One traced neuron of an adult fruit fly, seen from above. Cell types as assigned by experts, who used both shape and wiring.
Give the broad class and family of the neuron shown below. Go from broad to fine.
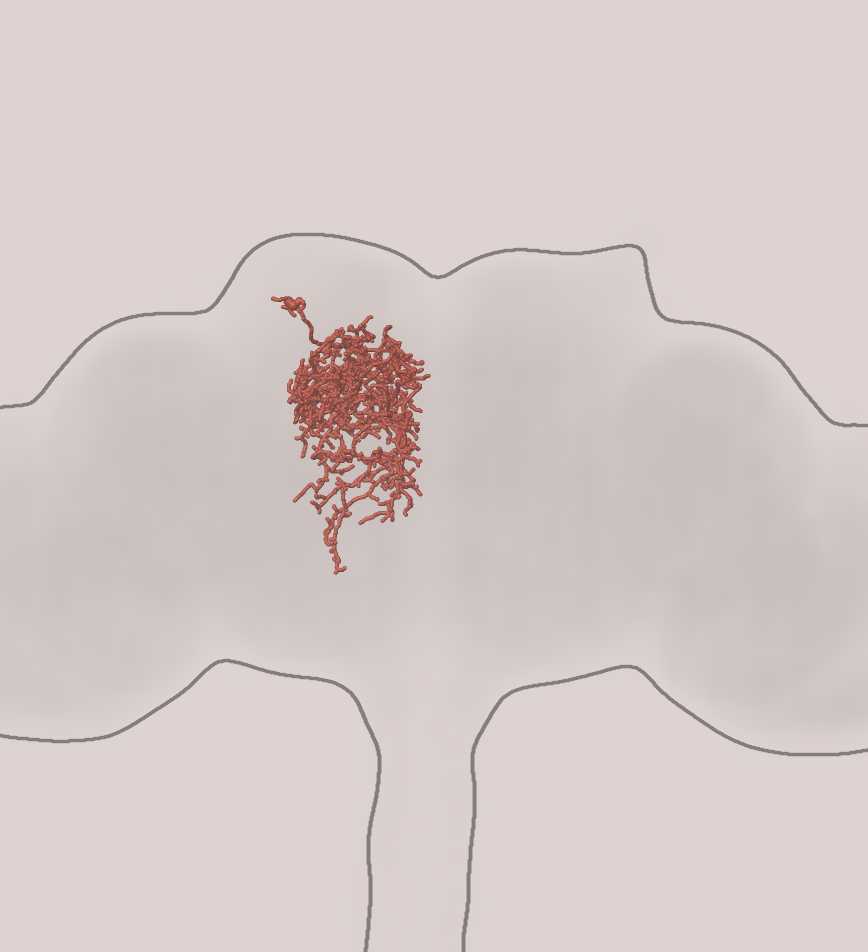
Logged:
central-brain intrinsic neuron; hemilineage TRdm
